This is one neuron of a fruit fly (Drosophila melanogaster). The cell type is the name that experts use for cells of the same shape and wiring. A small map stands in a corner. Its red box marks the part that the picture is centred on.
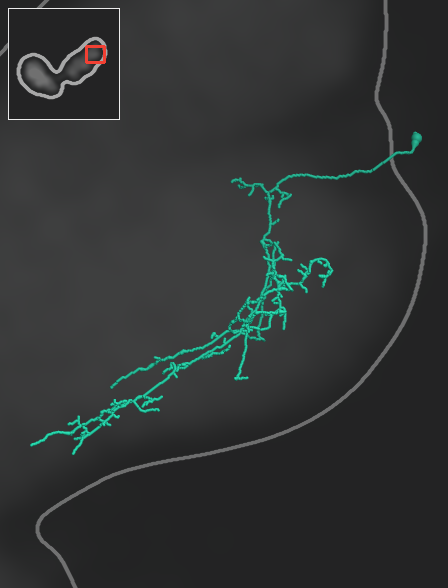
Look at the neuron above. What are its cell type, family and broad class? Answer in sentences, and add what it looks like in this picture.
Its cell type is IN20A.22A077. Its family is hemilineage 20A.22A. This is a nerve-cord intrinsic neuron. Its cell body lies at the upper right of the picture. Dozens of branch ends can be seen.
